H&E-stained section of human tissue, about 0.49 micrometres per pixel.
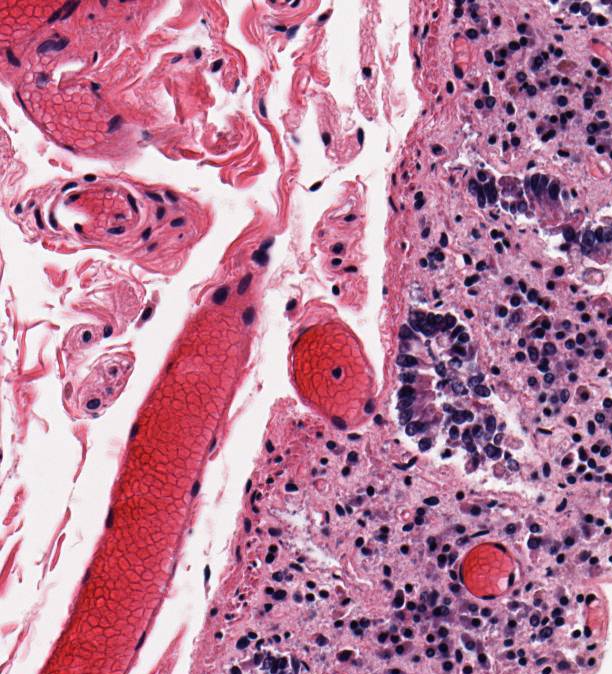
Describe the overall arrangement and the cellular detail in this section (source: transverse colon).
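Look first at the left half: separate fibre bundles lie parted by white spaces, while the right half is densely cellular. Notice that the long muscle fibre keeps its nuclei at its edge, not its centre. Toward the upper left, several small rounded bundles hold wavy pink fibres and spindle-shaped nuclei. No fat cells appear anywhere.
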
